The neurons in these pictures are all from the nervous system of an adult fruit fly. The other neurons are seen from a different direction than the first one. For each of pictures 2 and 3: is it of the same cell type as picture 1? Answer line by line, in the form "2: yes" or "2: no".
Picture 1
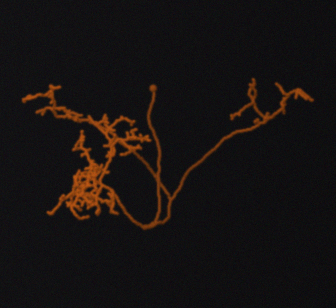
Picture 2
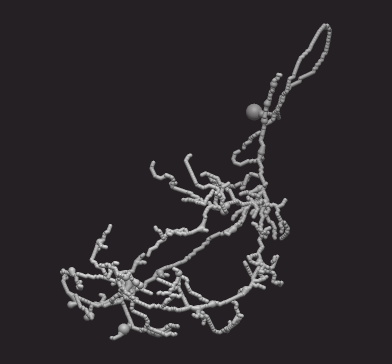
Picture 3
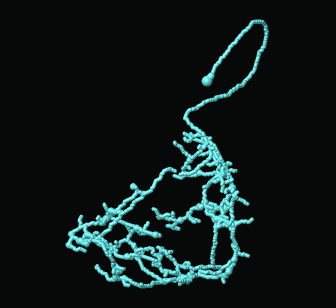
2: no
3: no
